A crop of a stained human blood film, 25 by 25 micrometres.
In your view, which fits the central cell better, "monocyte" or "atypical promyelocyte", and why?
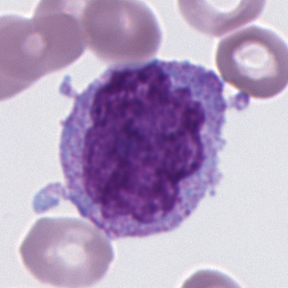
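It's an atypical promyelocyte. The nucleus is one irregular, lumpy mass filling most of the cell. All around it runs a rim of pale bluish-lilac cytoplasm, full of fine, dust-like purplish granules. Small cytoplasmic blebs stick out from the lower left edge.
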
